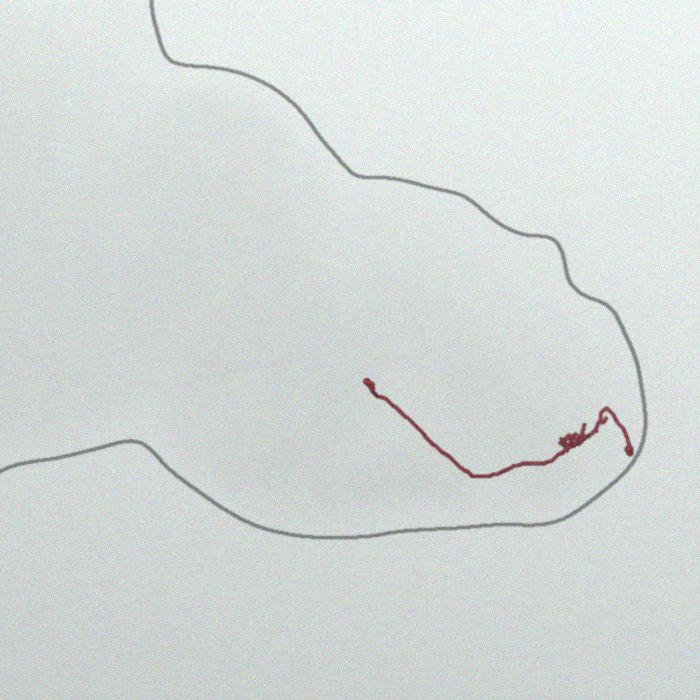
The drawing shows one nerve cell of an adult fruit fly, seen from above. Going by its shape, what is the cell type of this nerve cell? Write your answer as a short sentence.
The cell type is Tm9.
